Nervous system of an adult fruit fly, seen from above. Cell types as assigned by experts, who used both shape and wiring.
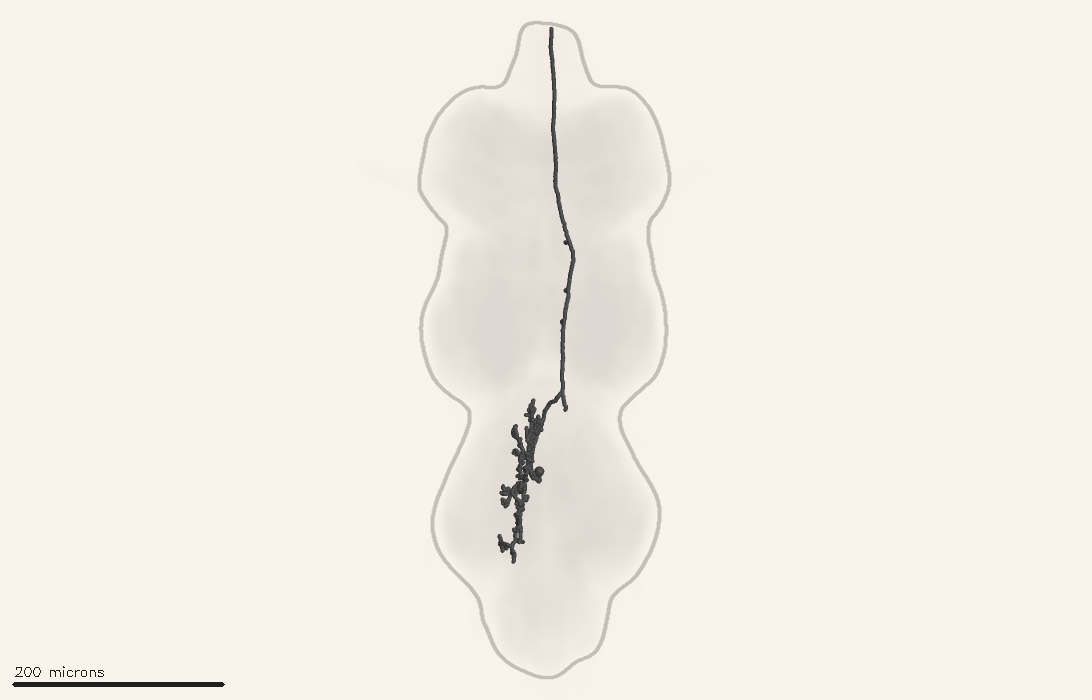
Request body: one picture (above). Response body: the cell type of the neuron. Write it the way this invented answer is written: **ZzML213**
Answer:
**AN10B039**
